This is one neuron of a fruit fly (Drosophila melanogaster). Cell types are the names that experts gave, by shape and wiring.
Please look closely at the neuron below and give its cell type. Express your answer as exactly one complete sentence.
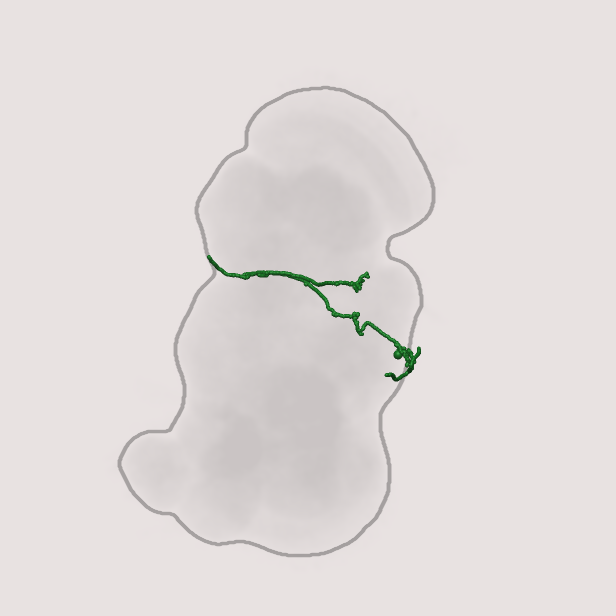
So far as cell type goes, this neuron is PRW075.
